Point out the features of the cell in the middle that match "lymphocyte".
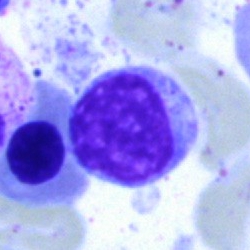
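Named cell: lymphocyte. Outline round and smooth. Nucleus set toward the left, leaving a wider rim of cytoplasm on the right. No distinct granules in the cytoplasm. No projections from the cell surface.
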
